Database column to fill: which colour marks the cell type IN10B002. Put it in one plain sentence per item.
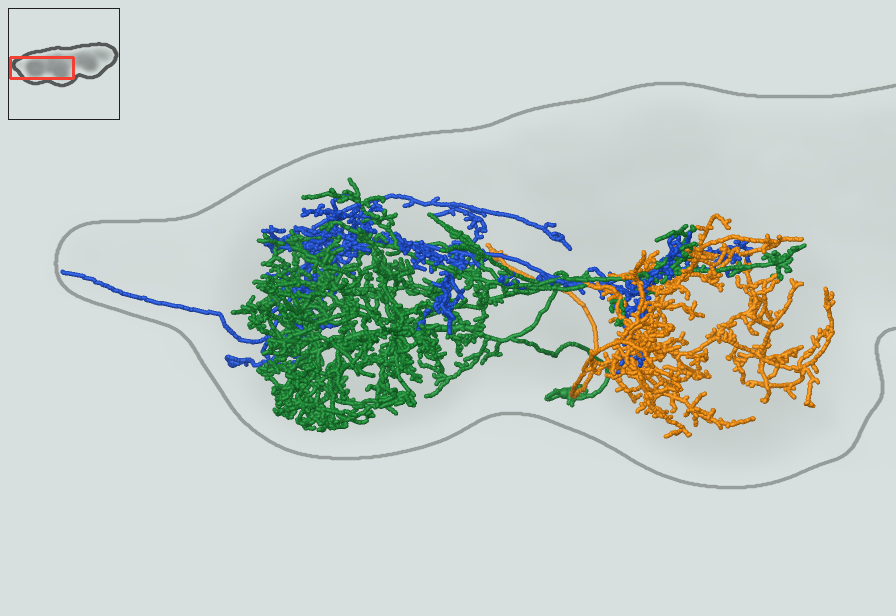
The colour is green.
